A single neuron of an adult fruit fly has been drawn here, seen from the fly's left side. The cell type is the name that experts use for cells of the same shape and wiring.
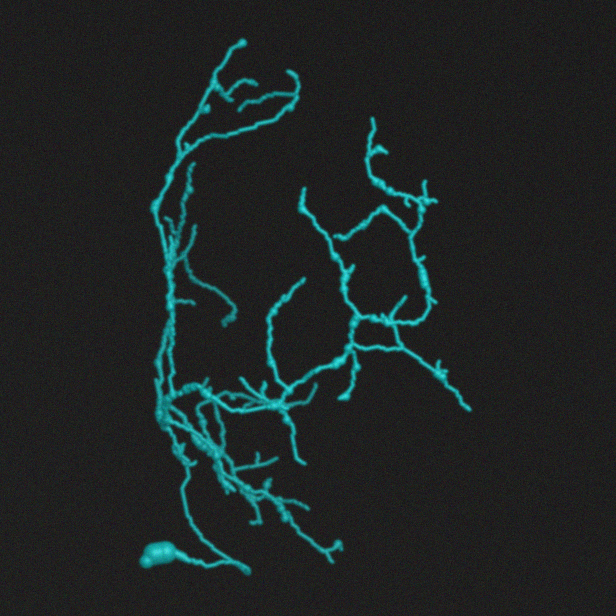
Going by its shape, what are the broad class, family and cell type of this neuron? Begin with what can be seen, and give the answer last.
The cell body can be seen at the lower left of the picture. The picture shows dozens of branch ends. It is a nerve-cord intrinsic neuron. Its family is hemilineage 13A. It is of cell type IN13A047.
